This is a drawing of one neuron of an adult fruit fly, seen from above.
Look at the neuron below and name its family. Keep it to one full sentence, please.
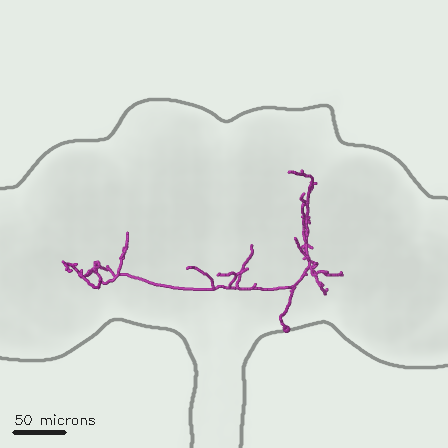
The family of this particular neuron is hemilineage DM6_ventral.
